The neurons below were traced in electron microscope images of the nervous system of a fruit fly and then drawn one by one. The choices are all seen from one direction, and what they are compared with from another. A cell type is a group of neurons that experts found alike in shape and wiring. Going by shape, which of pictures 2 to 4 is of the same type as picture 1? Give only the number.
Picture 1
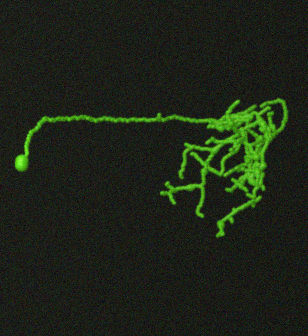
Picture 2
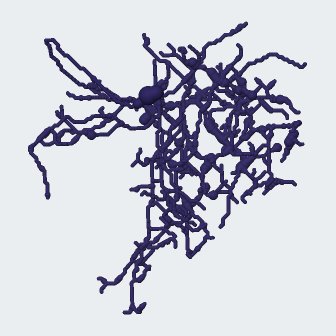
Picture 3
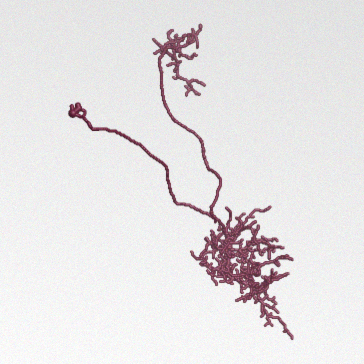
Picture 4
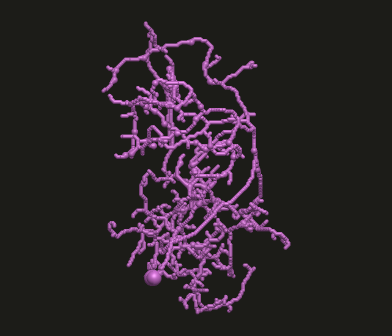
2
